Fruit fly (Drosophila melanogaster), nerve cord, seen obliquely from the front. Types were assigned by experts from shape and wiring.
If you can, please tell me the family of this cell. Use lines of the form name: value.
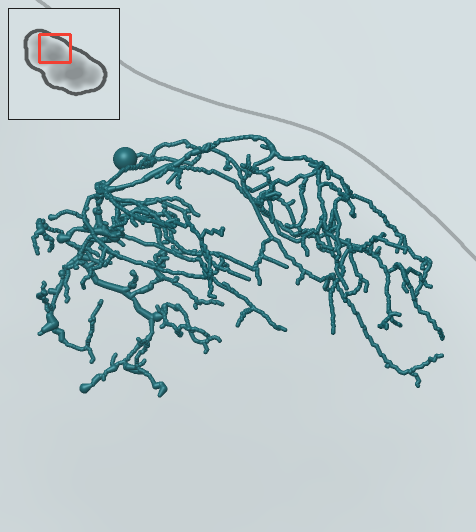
family: hemilineage 19A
